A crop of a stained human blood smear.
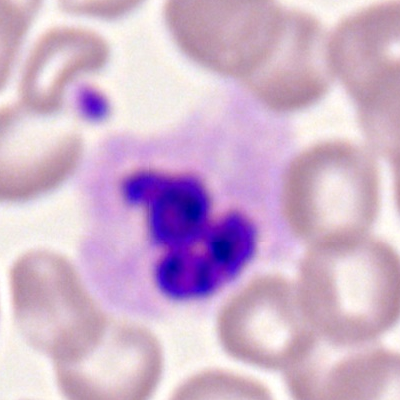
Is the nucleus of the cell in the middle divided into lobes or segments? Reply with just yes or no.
Yes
